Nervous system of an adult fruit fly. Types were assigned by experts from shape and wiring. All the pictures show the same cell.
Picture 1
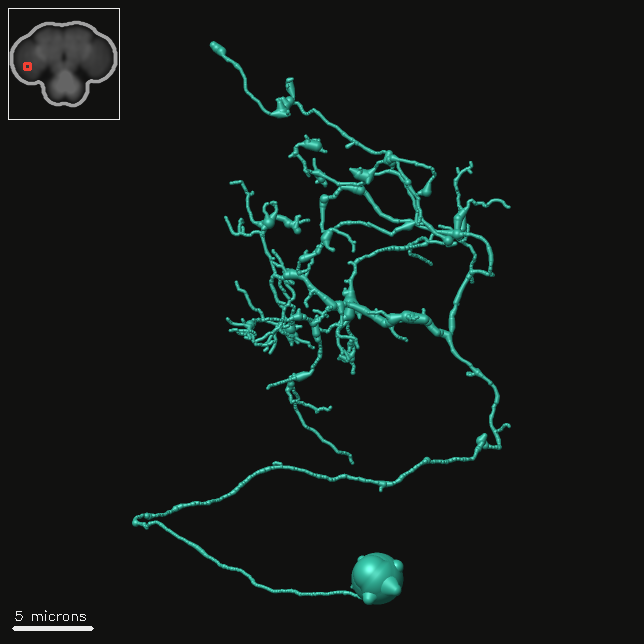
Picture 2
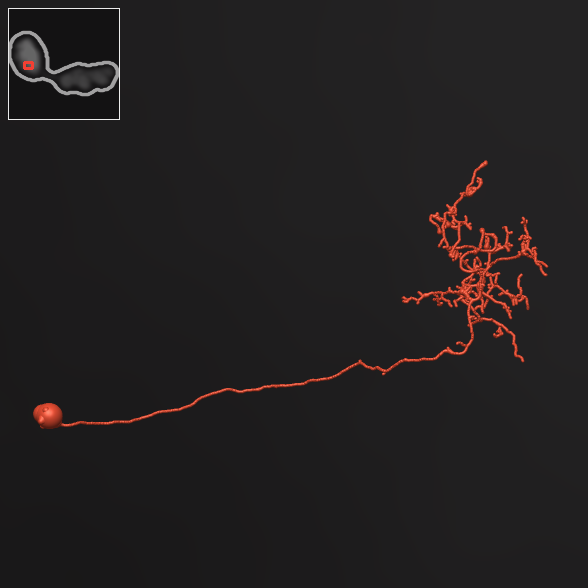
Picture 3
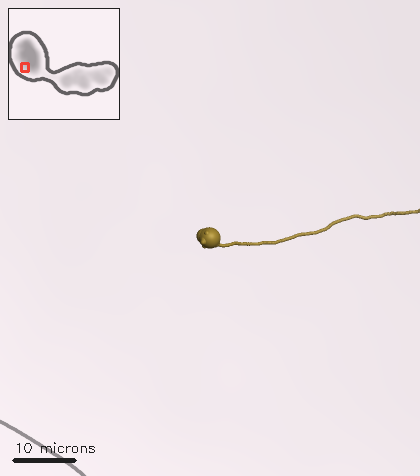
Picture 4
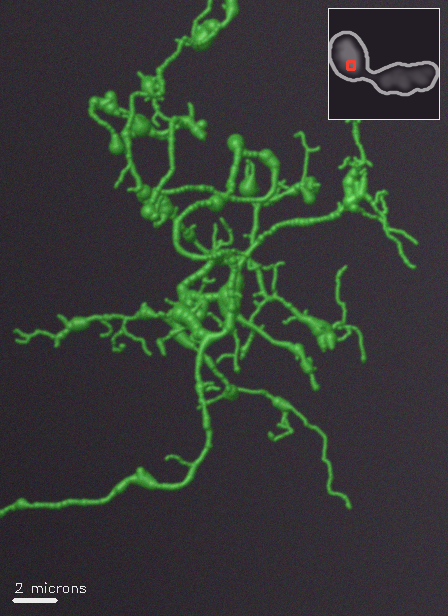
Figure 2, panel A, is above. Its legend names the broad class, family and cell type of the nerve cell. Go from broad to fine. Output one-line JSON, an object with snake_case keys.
{"broad_class": "optic-lobe intrinsic neuron", "family": "Cm", "cell_type": "Cm1"}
